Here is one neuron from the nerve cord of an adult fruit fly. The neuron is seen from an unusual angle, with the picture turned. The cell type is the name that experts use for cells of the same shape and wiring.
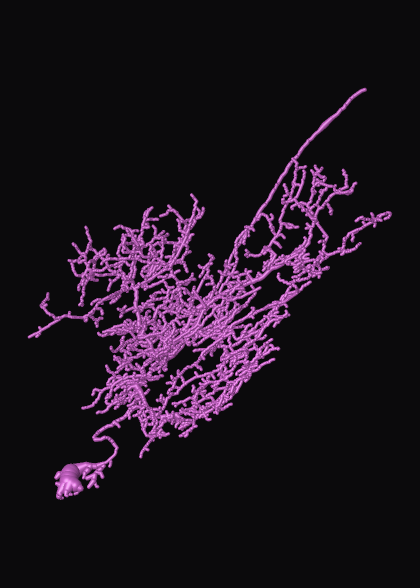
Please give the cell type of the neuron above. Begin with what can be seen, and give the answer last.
The picture shows more than a hundred branch ends. As drawn here it is about as wide as it is tall. Its broad class is motor neuron of the nerve cord. It is of cell type MNad63.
